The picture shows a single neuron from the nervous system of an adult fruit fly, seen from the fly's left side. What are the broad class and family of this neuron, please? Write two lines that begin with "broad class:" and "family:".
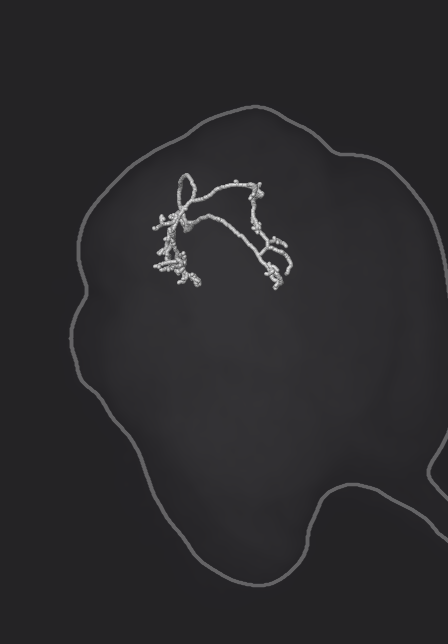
broad class: central-brain intrinsic neuron
family: hemilineage AOTUv3_dorsal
